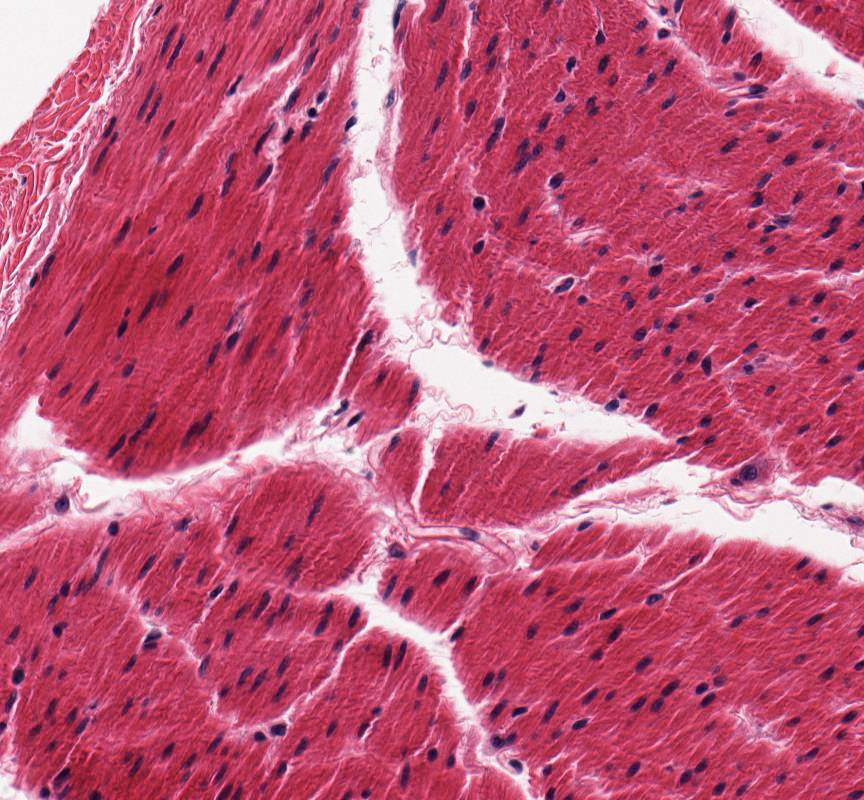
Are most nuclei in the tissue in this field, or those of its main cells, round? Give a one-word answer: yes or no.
No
